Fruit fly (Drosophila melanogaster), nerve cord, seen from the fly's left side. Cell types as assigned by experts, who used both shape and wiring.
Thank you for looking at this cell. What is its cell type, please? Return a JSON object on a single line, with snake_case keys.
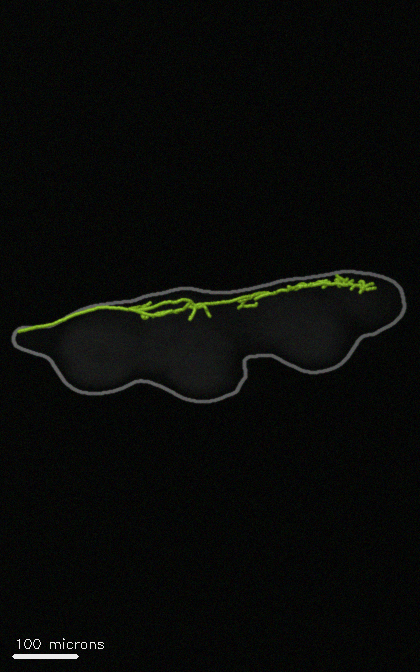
{"cell_type": "DNg26"}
